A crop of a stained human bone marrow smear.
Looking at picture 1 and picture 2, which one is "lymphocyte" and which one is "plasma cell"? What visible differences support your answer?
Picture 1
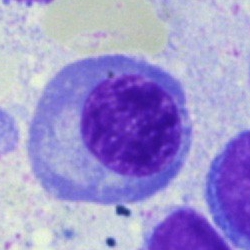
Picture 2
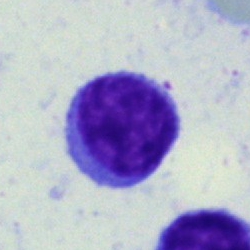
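In picture 1 is a plasma cell; picture 2 shows a lymphocyte. Both have a roughly round outline, the plasma cell's being round to slightly oval with a smooth edge, and in both the chromatin is coarsely clumped. In the plasma cell the clumps form dark blocks with paler spots between them, and no distinct nucleolus can be made out. Its cytoplasm has a paler zone beside the nucleus on the left and shows no granules. A pale red cell lies just above it. The lymphocyte's chromatin is dense as well as coarsely clumped, and its cytoplasm is only a thin rim around the nucleus, widest on the lower left.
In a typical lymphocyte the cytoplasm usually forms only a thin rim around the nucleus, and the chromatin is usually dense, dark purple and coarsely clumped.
Neither granules nor vacuoles are seen in the lymphocyte's cytoplasm.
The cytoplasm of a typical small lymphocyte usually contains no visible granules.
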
